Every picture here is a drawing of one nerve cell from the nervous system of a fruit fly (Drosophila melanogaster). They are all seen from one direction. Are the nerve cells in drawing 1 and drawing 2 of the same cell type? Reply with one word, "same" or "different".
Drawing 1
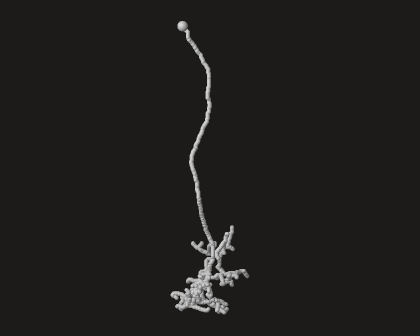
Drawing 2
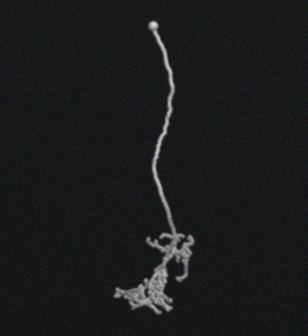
same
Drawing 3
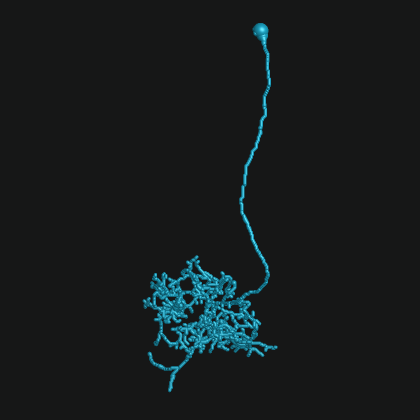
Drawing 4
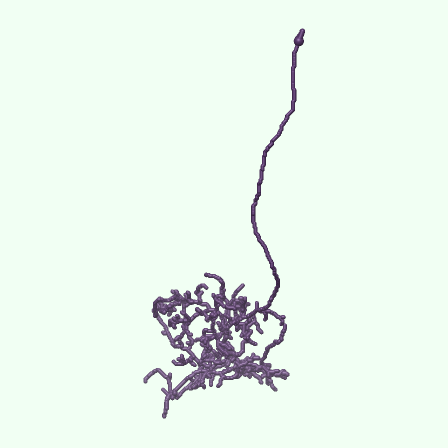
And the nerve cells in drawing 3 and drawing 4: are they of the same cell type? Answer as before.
same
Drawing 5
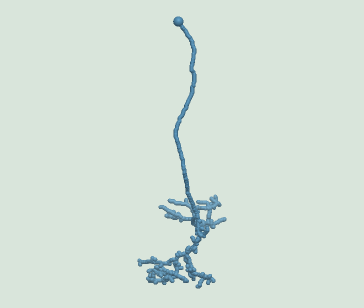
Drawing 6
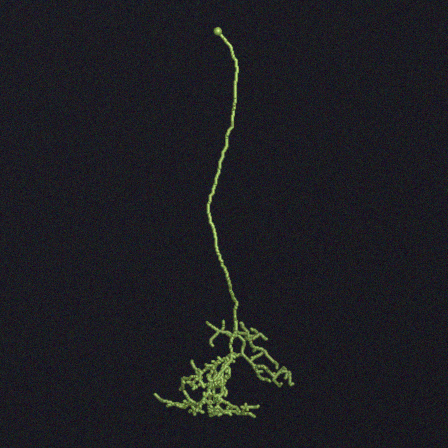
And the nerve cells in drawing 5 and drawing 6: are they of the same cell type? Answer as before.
same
